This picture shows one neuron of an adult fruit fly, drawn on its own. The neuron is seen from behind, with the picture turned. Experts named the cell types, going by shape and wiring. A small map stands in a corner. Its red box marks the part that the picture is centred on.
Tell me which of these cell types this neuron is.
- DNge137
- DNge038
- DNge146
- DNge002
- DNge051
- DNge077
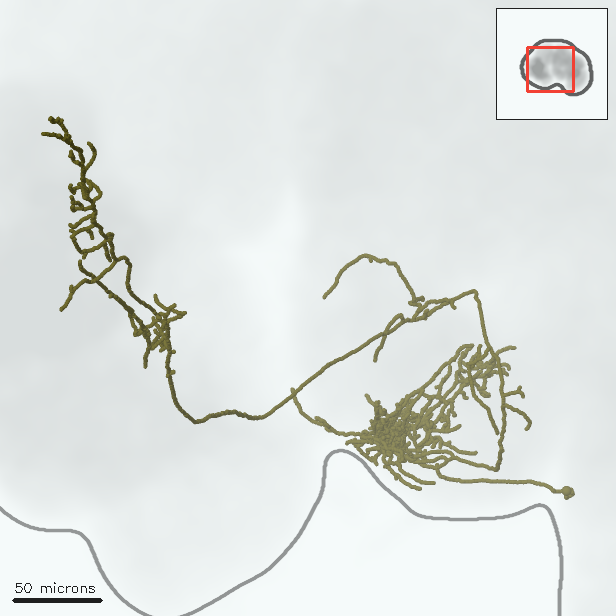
DNge137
